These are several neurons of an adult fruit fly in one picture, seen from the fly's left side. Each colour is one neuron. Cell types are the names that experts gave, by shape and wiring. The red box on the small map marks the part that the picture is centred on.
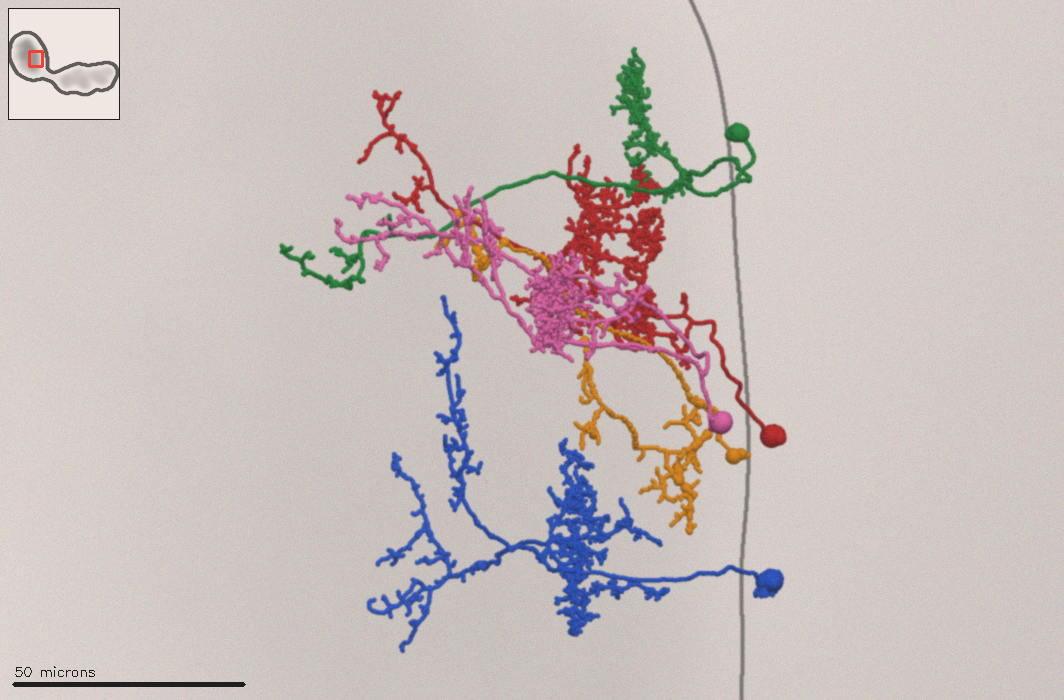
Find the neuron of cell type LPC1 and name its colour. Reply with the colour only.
green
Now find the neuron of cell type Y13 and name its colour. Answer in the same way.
blue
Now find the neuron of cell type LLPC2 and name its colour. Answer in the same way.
orange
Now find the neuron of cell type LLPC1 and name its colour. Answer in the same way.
pink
